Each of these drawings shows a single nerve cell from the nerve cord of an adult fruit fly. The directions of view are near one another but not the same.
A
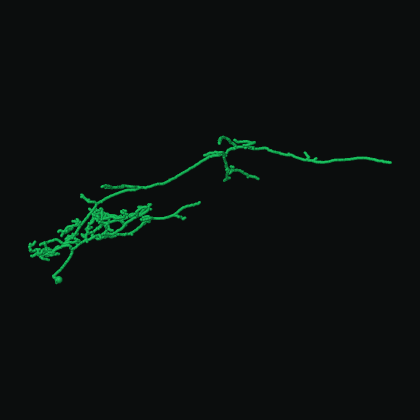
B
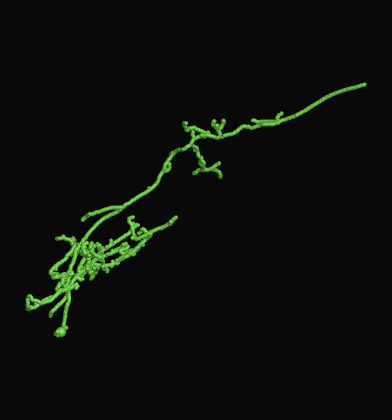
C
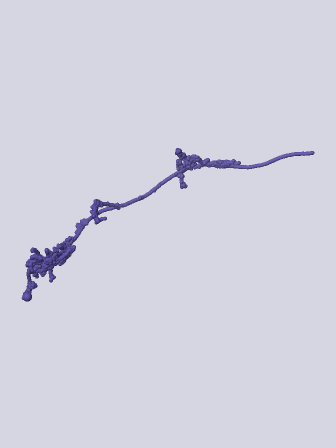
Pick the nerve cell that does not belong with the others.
Picture C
